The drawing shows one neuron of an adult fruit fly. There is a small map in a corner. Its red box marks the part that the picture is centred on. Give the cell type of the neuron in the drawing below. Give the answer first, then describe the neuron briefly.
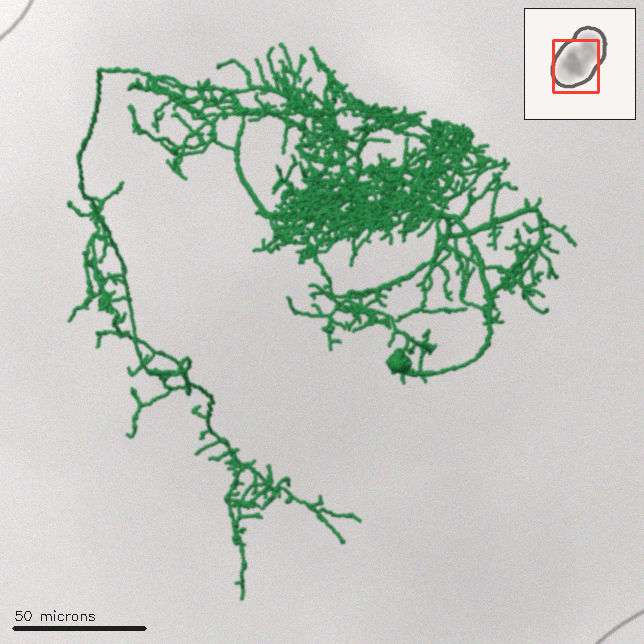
It is of cell type DNa11. This is a descending neuron. From top to bottom in the picture it spans about 200 microns. The picture shows more than a hundred branch ends.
